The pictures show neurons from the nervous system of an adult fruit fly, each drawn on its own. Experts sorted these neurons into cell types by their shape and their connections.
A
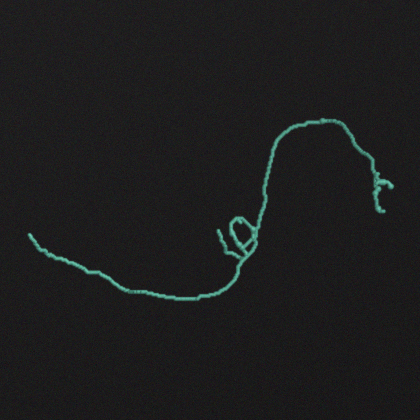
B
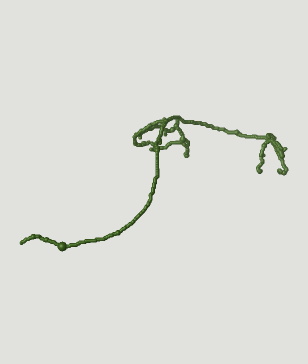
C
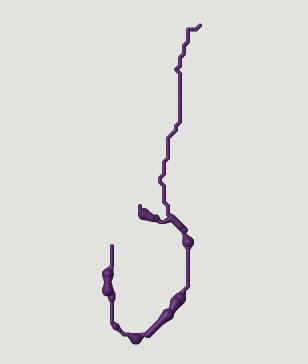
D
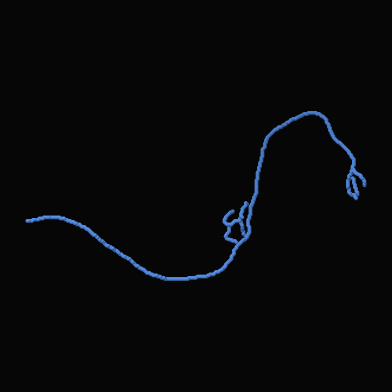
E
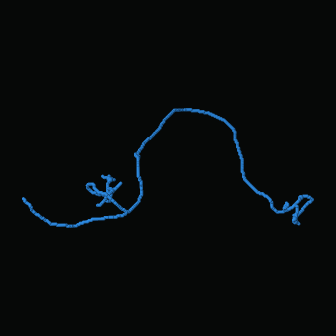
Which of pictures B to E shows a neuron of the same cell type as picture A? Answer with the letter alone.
D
